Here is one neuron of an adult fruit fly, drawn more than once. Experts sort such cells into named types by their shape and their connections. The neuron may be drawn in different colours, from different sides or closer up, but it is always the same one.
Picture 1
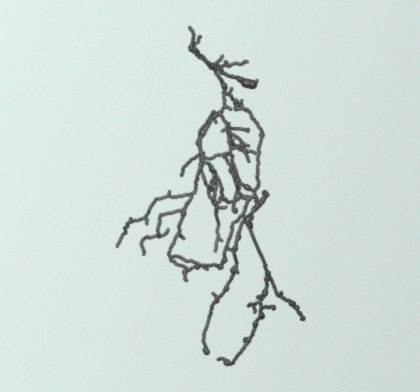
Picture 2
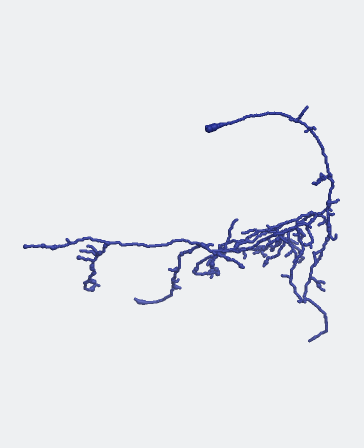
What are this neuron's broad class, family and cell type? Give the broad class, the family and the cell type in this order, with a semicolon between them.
central-brain intrinsic neuron; hemilineage SMPp&v1_posterior; CL182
